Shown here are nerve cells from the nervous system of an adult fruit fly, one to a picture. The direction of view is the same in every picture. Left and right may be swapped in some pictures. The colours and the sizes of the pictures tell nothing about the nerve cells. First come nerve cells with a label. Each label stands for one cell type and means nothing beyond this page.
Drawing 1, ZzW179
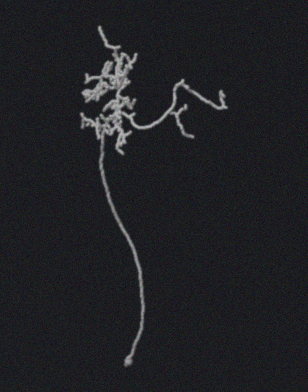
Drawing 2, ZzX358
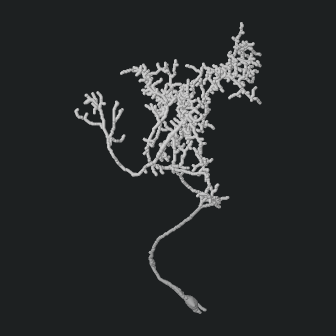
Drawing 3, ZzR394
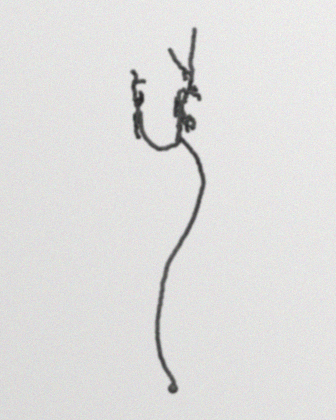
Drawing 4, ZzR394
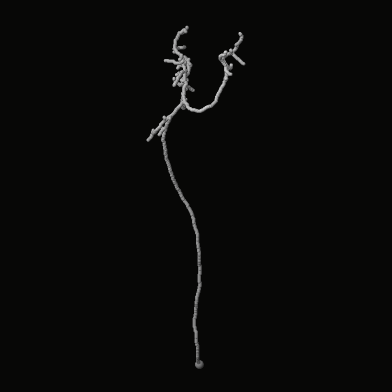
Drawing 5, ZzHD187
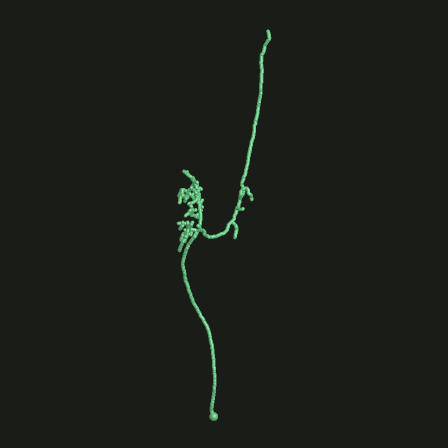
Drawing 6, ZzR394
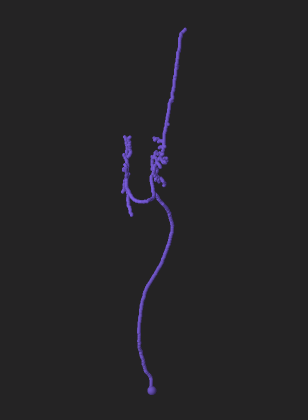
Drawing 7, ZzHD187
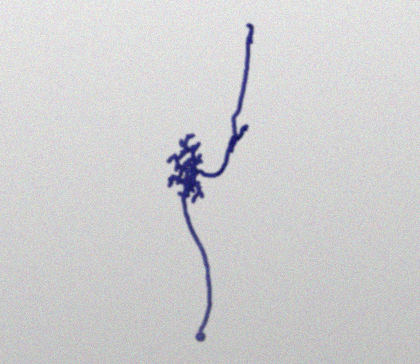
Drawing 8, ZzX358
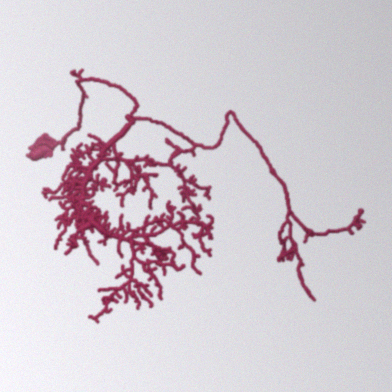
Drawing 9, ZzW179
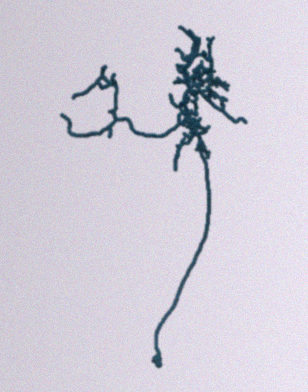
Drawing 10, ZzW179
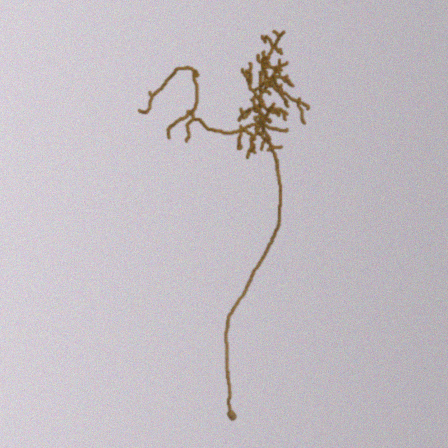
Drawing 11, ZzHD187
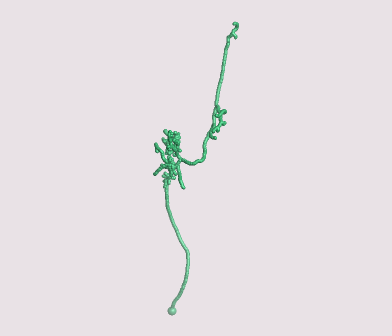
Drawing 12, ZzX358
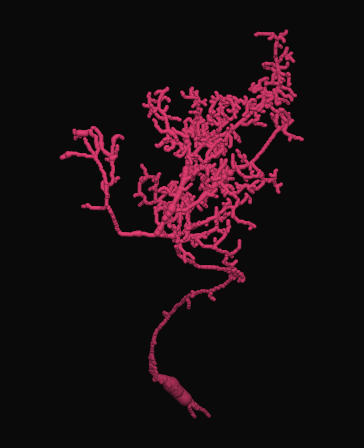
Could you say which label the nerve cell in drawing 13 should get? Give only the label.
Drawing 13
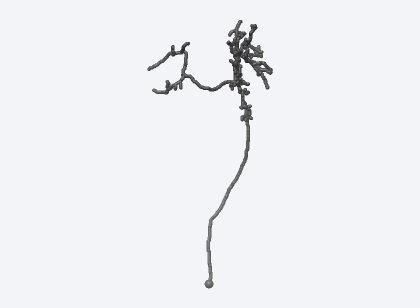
ZzW179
